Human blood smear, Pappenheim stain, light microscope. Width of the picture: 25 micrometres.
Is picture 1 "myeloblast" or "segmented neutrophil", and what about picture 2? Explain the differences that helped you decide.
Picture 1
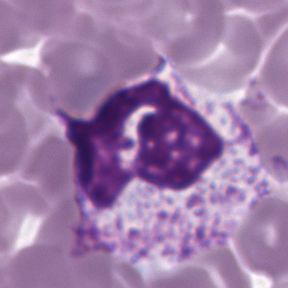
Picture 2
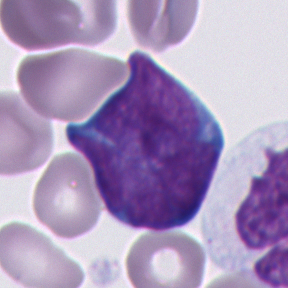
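Picture 1 is the segmented neutrophil; picture 2 is the myeloblast. The segmented neutrophil has plentiful, very pale cytoplasm, most of it below and to the right of a nucleus lying in the upper left part of the cell. In the myeloblast the nucleus fills almost the whole cell, and the cytoplasm is only a thin deep-blue rim at the edge.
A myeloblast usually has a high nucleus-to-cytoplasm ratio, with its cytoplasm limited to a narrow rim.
The neutrophil's cytoplasm has many small purple granules scattered throughout; the myeloblast shows no granules and no vacuoles.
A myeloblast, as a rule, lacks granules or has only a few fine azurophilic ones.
The segmented neutrophil's nucleus is folded around a pale crescent-shaped cleft, and its chromatin is dark purple and dense, with a few small paler spots. A pointed projection sticks out from the neutrophil's upper left edge, while the myeloblast's outline is angular, with straight sides and sharp corners.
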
